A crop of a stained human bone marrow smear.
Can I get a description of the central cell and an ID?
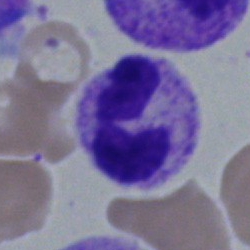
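The cell outline is round and smooth. Its nucleus is bent into a C shape that opens toward the right. Fine violet granules are held in the cytoplasm, in which no vacuoles are seen. Segmented neutrophil is the name for this cell.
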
